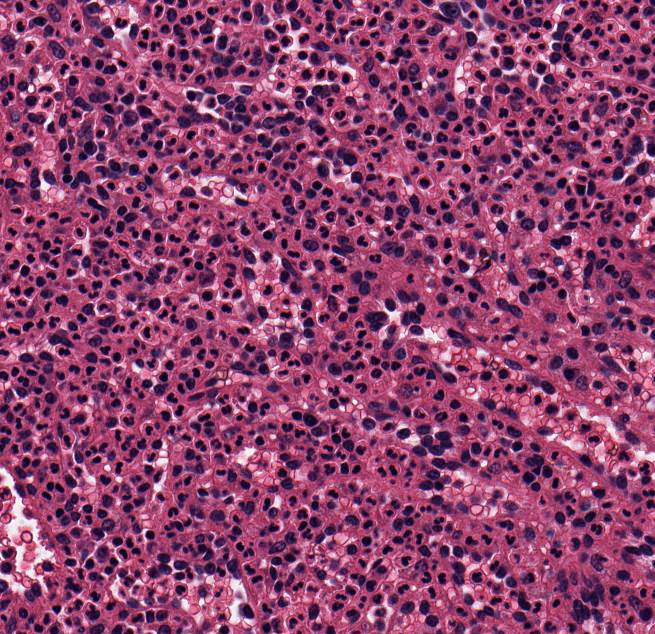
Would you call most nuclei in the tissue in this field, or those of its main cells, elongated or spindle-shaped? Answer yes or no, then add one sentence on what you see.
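No. Most nuclei are round and darkly stained.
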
